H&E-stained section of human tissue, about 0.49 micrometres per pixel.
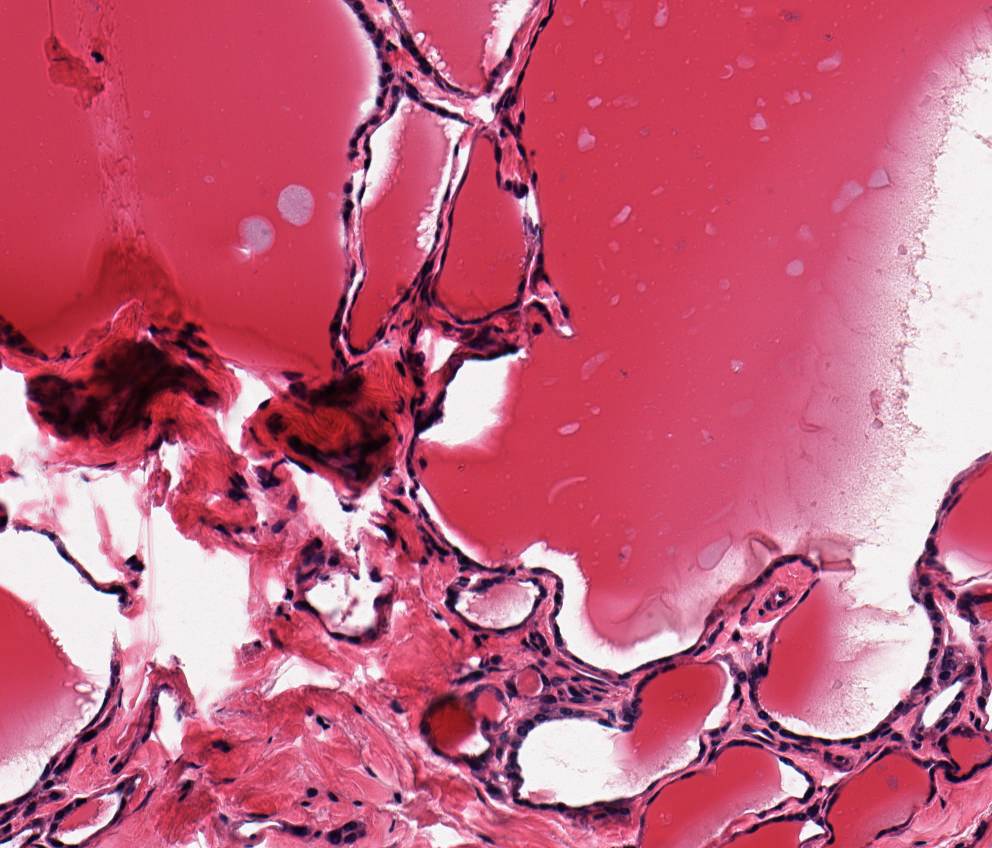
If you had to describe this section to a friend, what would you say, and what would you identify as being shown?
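First, follicles: very large ones full of homogeneous pink material fill most of the upper half and right; smaller ones cluster along the bottom. Second, lining: one layer of flattened cells, nuclei dark and elongated. Third, stroma: pink wavy fibres, broadest at lower left. Last, the name: thyroid.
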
